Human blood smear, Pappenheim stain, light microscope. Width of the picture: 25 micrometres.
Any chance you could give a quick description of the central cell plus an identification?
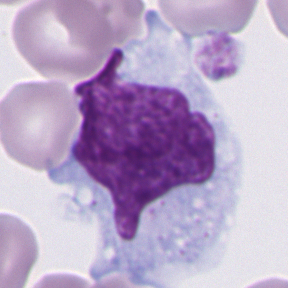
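The nucleus of the central cell has an irregular, angular outline with several bulges, and a broad, tongue-like lobe of it extends downward into the cytoplasm. The cytoplasm is abundant and pale grey-blue, with fine pinkish-purple granules scattered throughout. This cell is a monocyte.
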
